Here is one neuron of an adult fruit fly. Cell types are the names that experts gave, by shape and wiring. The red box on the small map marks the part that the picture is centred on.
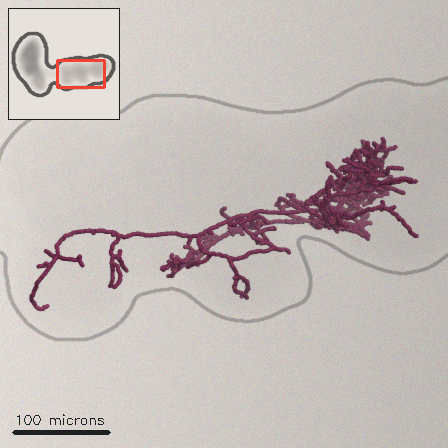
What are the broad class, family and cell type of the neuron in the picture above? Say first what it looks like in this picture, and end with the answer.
It is in the nerve cord and does not reach the brain. From left to right in the picture it spans about 400 microns. Dozens of branch ends can be seen. Its broad class is ascending neuron. The family is hemilineage 10B. It is of cell type IN10B007.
